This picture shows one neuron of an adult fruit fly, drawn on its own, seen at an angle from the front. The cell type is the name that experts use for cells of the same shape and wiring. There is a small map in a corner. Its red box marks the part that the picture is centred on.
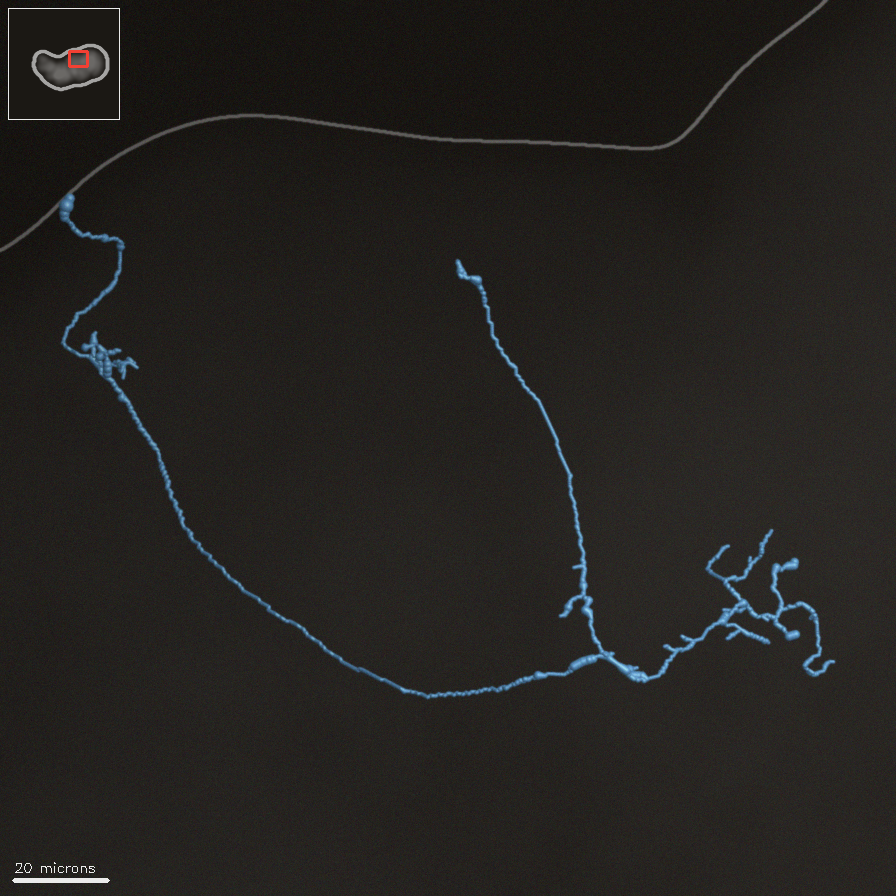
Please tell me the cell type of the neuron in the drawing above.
KCa'b'-ap1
